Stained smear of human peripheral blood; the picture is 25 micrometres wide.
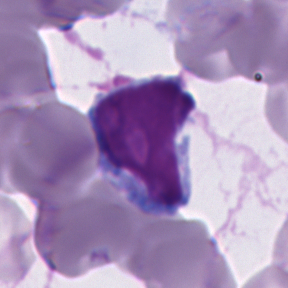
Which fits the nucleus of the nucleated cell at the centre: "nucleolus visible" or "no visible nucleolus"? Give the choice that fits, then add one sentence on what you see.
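Nucleolus visible. A pale oval nucleolus is visible near the centre of the nucleus.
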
